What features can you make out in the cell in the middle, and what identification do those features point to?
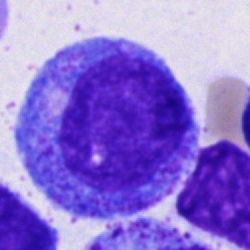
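Round outline. Chromatin finely granular, no coarse clumps. Broad cytoplasmic rim around the nucleus, widest on the left. Pale, weakly stained zone in the cytoplasm beside the nucleus, upper left. Cell: promyelocyte.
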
